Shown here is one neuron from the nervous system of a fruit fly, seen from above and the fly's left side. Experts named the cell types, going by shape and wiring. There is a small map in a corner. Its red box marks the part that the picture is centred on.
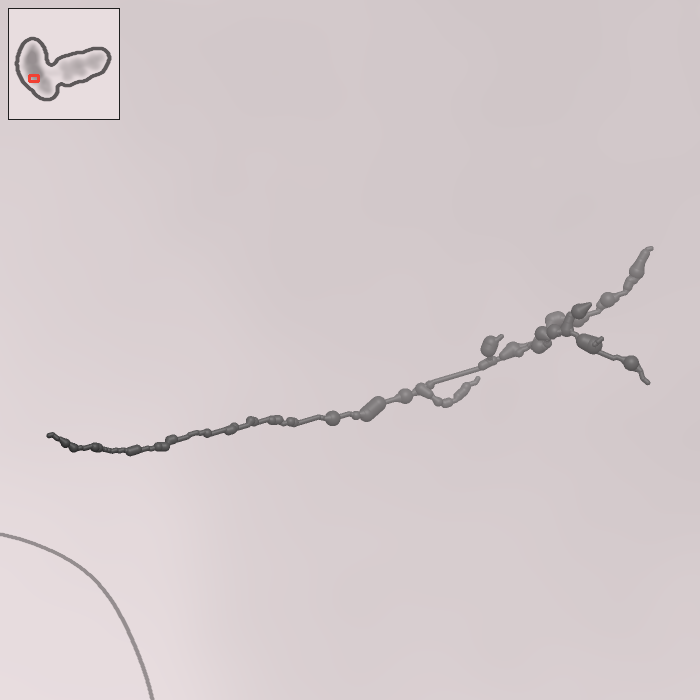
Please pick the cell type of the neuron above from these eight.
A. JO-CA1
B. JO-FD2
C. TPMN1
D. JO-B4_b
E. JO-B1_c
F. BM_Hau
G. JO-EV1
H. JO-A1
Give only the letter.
G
